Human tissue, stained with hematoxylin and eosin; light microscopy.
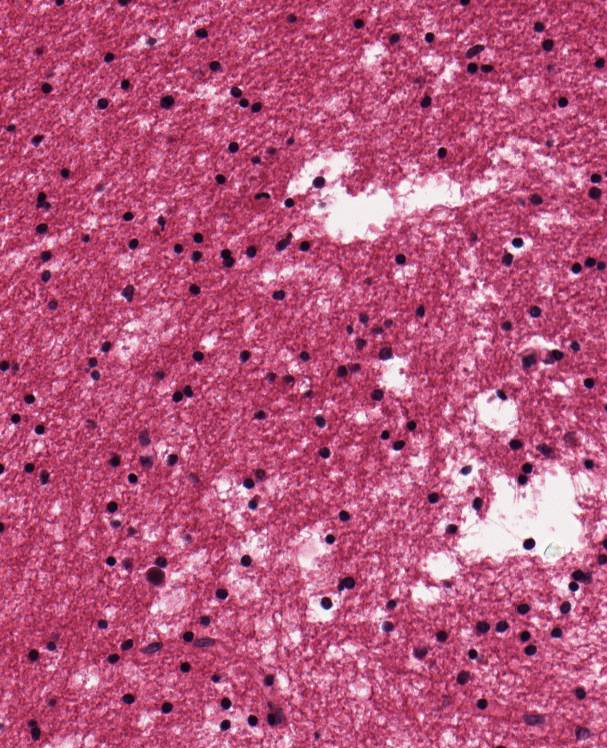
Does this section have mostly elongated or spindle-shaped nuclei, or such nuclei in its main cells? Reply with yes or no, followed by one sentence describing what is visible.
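No. Most nuclei are small, round and darkly stained, and similar to one another in size.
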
